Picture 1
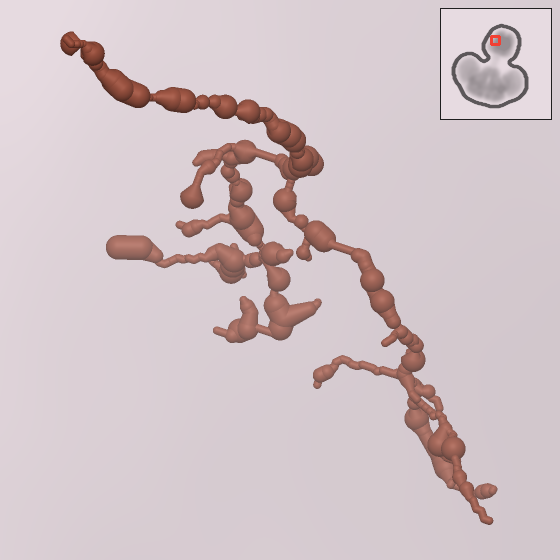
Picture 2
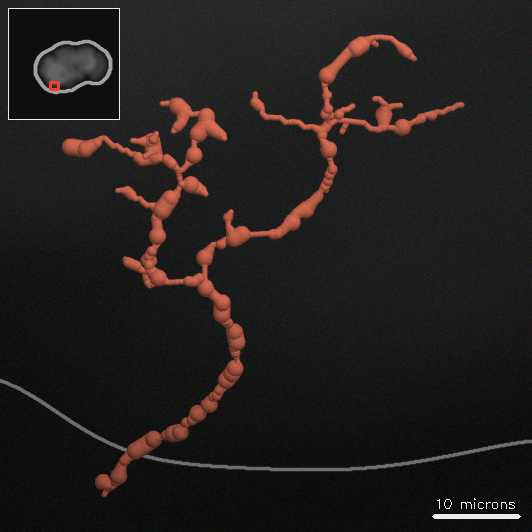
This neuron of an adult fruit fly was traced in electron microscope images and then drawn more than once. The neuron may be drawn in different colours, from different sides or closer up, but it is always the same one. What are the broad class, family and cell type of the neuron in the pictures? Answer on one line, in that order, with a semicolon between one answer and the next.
sensory neuron entering the nerve cord; class mechanosensory tactile; SNta30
